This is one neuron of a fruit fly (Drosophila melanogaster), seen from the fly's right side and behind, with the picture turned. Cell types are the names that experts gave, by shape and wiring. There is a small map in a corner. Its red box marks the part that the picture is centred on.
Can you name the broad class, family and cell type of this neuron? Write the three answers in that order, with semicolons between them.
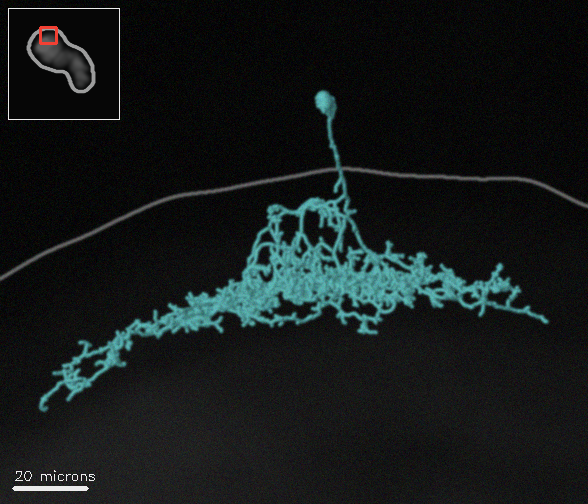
optic-lobe intrinsic neuron; Dm; Dm20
